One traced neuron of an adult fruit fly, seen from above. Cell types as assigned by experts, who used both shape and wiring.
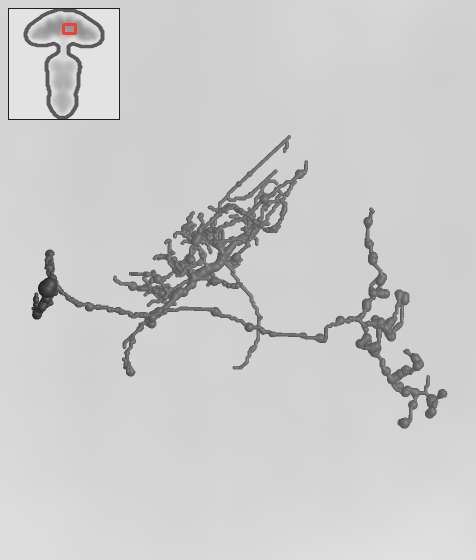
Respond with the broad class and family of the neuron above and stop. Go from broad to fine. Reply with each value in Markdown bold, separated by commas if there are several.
**central-brain intrinsic neuron**, **hemilineage DM1_antero_ventral**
